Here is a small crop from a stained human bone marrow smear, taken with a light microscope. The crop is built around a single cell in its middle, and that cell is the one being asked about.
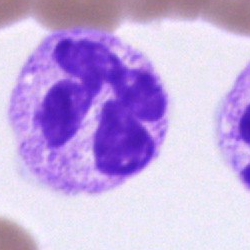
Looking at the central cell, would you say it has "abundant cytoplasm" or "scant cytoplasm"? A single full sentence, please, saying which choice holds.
Around the nucleus lies a broad area of cytoplasm.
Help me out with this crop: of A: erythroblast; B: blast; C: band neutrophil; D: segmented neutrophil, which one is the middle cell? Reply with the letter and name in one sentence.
Option D is the correct one; it names the central cell as a segmented neutrophil.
